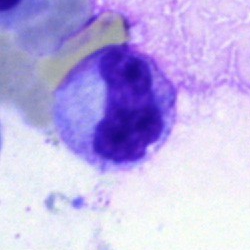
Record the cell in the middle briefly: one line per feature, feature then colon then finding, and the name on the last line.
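Nucleus position: over toward the right side
Nuclear shape: indented on the left, kidney-like
Chromatin: dark purple, coarsely clumped
Cytoplasm: pale, nearly clear zone against the indentation
Name: metamyelocyte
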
